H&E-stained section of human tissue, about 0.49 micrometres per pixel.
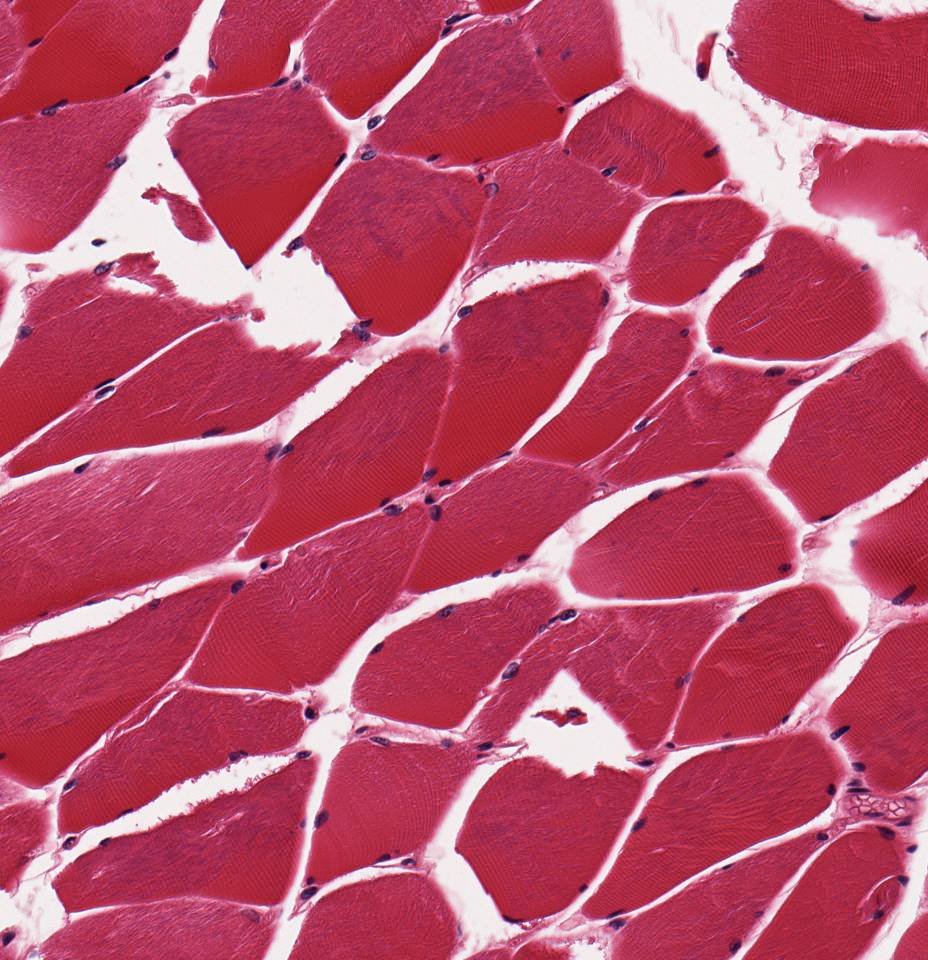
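Skeletal muscle, with small, dark, flattened nuclei at the edges of the fibres. Only a thin, delicate layer of connective tissue lies between fibres, and no fat cells are present anywhere.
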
